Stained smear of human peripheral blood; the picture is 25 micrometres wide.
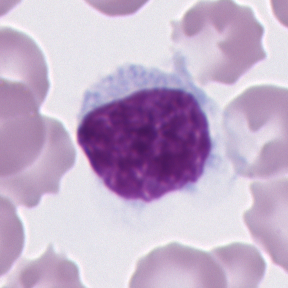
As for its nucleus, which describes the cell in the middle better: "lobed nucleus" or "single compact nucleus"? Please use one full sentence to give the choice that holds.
This cell has an undivided, compact nucleus that is round, oval or kidney-shaped.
